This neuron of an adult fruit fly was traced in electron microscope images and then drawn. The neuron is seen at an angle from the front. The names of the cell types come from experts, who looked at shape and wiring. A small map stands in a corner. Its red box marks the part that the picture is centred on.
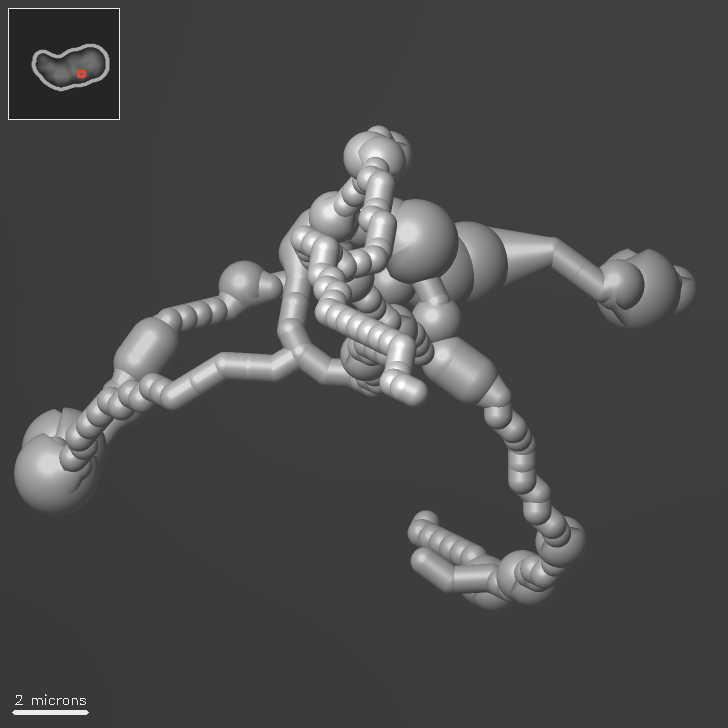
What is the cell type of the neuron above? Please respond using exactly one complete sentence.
This neuron is of the type ORN_VL1.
